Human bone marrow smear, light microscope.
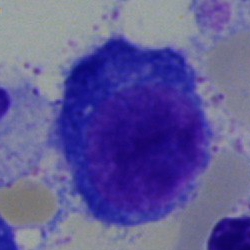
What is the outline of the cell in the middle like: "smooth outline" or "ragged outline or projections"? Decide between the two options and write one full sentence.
It is a rough edge that this cell shows.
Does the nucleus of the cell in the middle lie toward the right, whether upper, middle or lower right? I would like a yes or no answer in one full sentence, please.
Yes, the nucleus of this cell lies toward the right.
